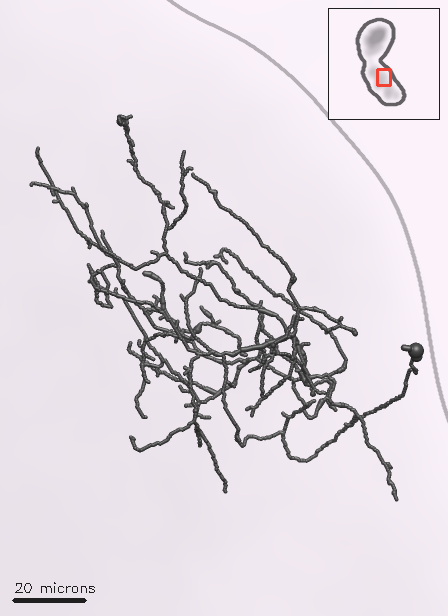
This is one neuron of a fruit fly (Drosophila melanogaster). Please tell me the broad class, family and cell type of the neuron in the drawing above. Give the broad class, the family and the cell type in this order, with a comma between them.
nerve-cord intrinsic neuron, hemilineage 11B, IN11B016_a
